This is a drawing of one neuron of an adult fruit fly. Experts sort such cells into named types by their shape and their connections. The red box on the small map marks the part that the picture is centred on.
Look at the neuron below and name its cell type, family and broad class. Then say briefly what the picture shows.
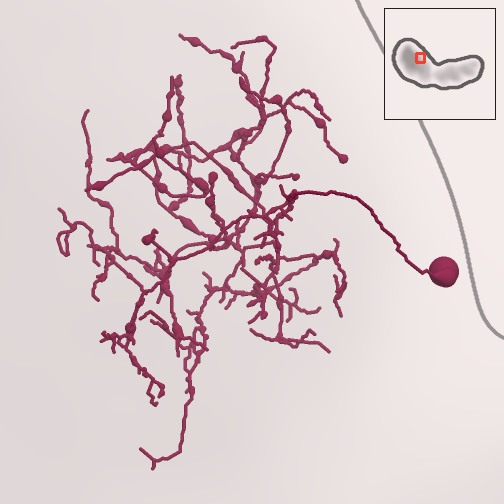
It is of cell type CB1219. Its family is hemilineage LHp1. It is a central-brain intrinsic neuron. Its cell body lies on the right of the picture. The picture shows dozens of branch ends.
